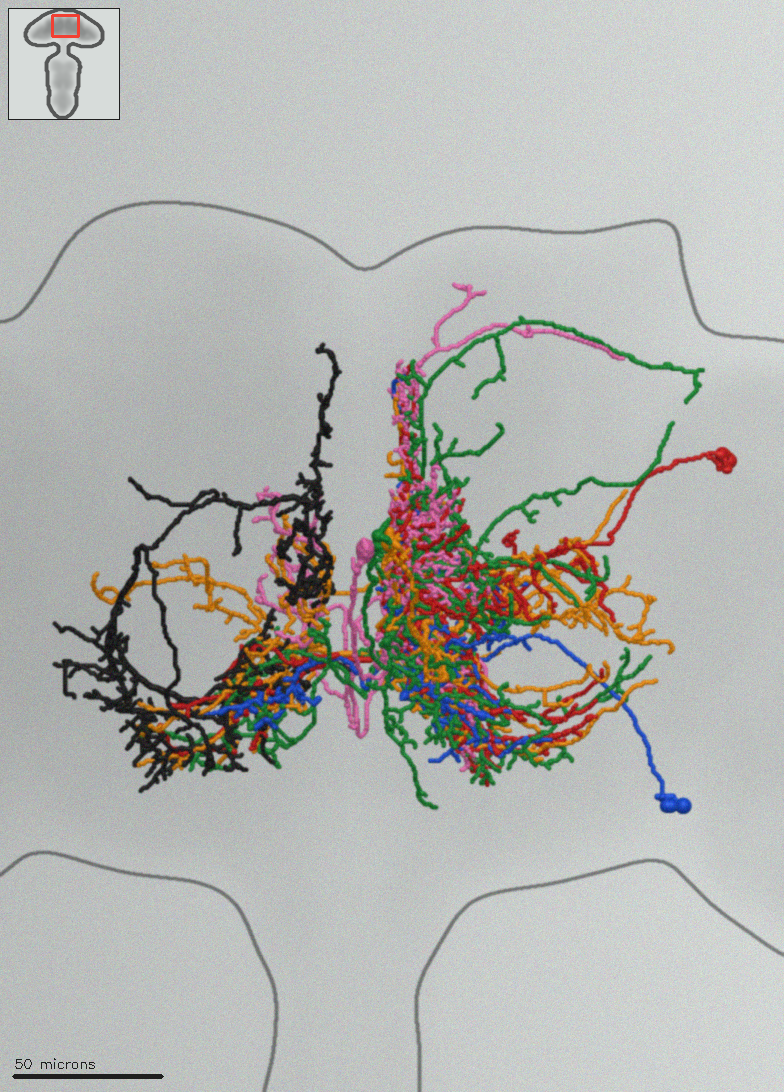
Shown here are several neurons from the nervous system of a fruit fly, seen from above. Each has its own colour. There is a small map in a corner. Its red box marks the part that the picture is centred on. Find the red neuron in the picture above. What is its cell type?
IB007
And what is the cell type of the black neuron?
SMP372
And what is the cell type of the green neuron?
SMP472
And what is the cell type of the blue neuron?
IB060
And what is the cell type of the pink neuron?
SMP492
